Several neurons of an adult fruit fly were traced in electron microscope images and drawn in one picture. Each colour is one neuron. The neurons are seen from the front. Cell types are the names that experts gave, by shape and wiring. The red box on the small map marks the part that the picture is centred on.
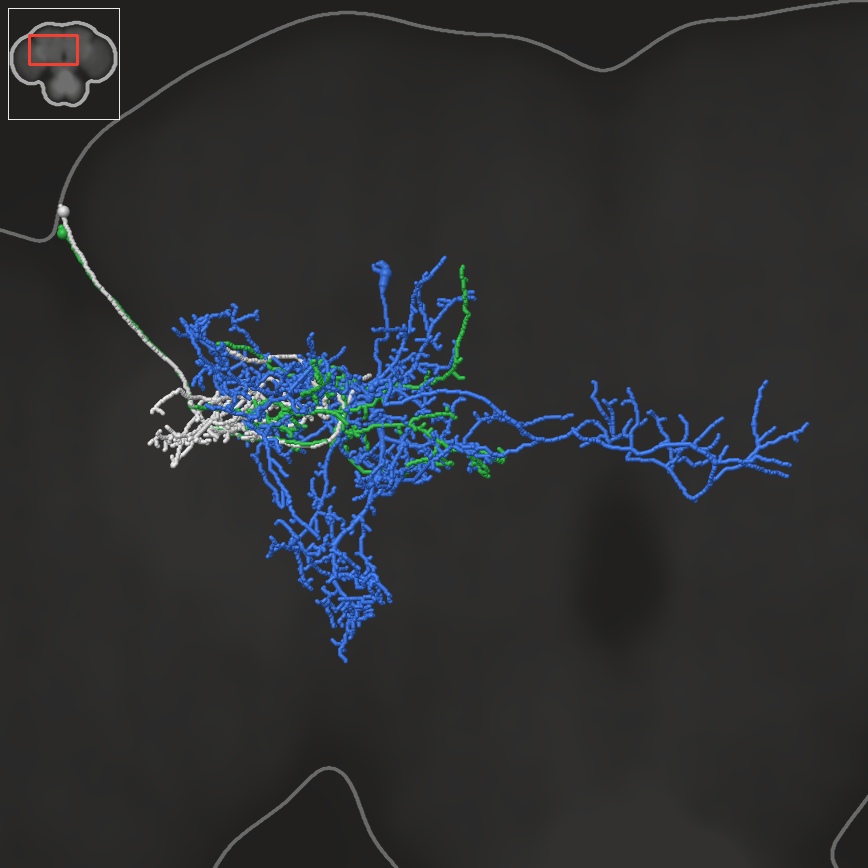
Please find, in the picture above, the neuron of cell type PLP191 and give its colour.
white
